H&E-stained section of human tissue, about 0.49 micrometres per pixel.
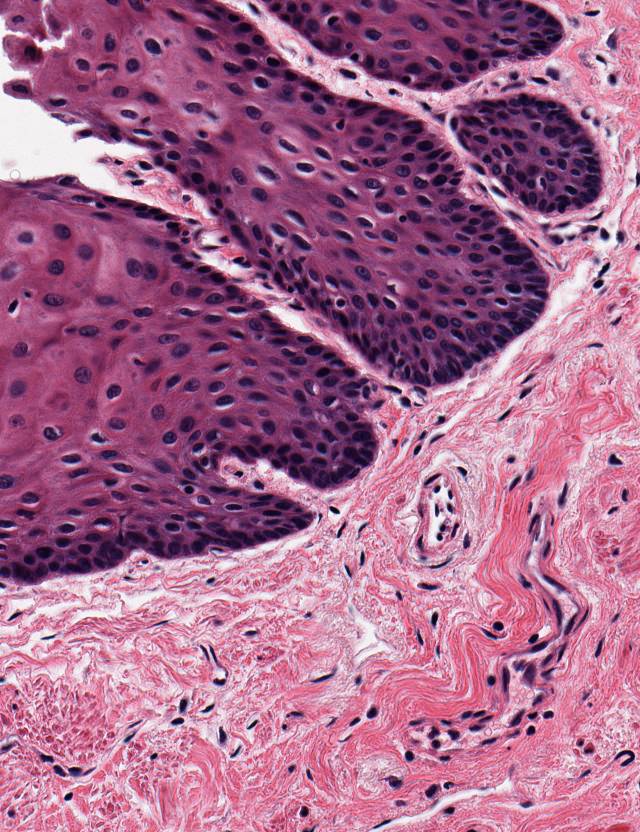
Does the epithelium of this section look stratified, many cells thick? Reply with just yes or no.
Yes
